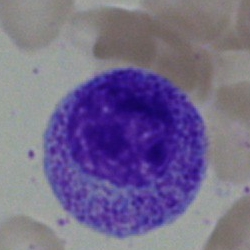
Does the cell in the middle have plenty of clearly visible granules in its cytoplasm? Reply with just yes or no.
Yes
